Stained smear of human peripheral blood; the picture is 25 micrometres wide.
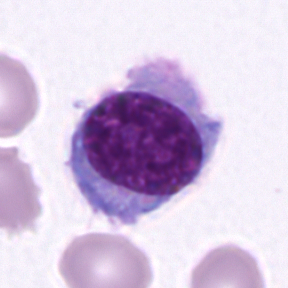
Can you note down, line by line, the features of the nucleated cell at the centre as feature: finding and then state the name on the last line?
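Outline: irregular and ragged, not smoothly round
Size: roughly 15 by 13 micrometres
Nucleus: oval, about 11 by 9 micrometres, smooth edge, no indentation or lobes
Nuclear share: takes up about 60% of the cell's area
Chromatin: deep purple clumps, paler gaps in between
Cytoplasm: rim's wider at the upper right than on the left side of the nucleus
Name: plasma cell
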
